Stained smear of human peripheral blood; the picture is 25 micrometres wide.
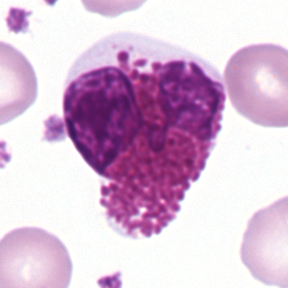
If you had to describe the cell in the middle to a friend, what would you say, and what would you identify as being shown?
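Two large nuclear lobes lie side by side. Granules crowd most densely in the lower part, below the lobes; a narrow rim of pale, almost granule-free cytoplasm runs along the top edge. The outline is broad above, narrowing below. This is an eosinophil.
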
